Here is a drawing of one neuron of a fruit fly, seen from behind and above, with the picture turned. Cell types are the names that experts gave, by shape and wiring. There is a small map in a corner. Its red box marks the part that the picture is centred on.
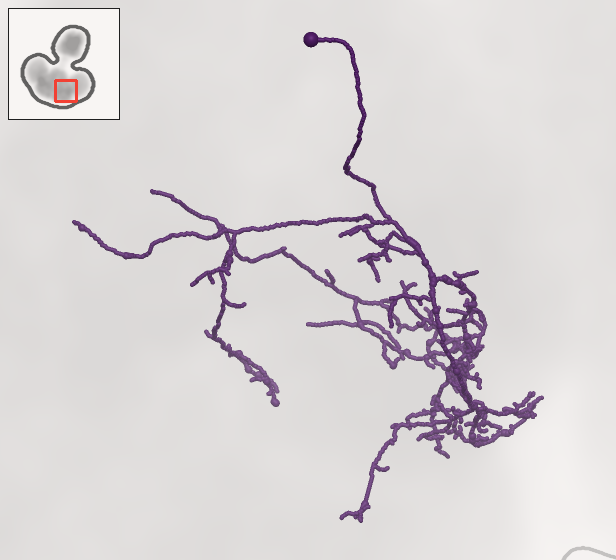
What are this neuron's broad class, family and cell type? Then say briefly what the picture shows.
Its broad class is central-brain intrinsic neuron. The family is hemilineage VLPl&p2_posterior. The cell type is AVLP519. The cell body can be seen at the top of the picture. The picture shows dozens of branch ends.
